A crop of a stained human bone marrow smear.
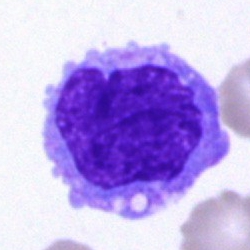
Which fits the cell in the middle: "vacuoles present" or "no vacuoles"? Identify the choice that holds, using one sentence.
Clear vacuoles, at least one, are present in the cytoplasm of this cell.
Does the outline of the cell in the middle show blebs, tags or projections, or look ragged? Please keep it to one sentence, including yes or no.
Yes, projections, blebs or tags, or a frayed edge, mark the outline of the cell.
